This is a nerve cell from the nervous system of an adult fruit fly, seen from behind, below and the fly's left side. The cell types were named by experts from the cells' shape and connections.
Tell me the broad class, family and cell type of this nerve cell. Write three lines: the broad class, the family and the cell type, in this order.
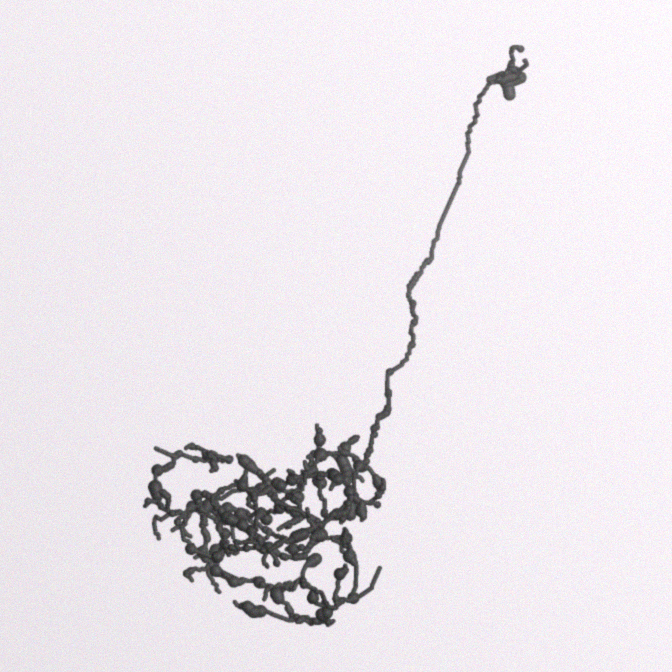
central-brain intrinsic neuron
hemilineage VLPl4_anterior
CB1613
